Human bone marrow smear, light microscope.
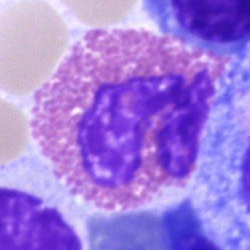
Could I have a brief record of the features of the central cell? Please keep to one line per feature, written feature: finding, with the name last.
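Outline: roughly round, with a finely bumpy edge formed by granules
Granules: round, fairly uniform in size, filling the cytoplasm evenly
Cytoplasm: abundant, a broad granular zone around the nucleus
Nucleus: toward the right and lower side of the cell
Widest cytoplasm: on the left
Name: eosinophil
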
